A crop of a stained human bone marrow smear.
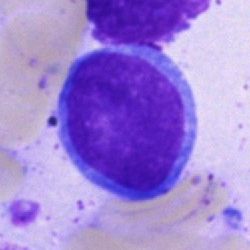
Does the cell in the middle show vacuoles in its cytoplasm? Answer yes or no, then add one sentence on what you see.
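No. No vacuoles are seen in the cytoplasm.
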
